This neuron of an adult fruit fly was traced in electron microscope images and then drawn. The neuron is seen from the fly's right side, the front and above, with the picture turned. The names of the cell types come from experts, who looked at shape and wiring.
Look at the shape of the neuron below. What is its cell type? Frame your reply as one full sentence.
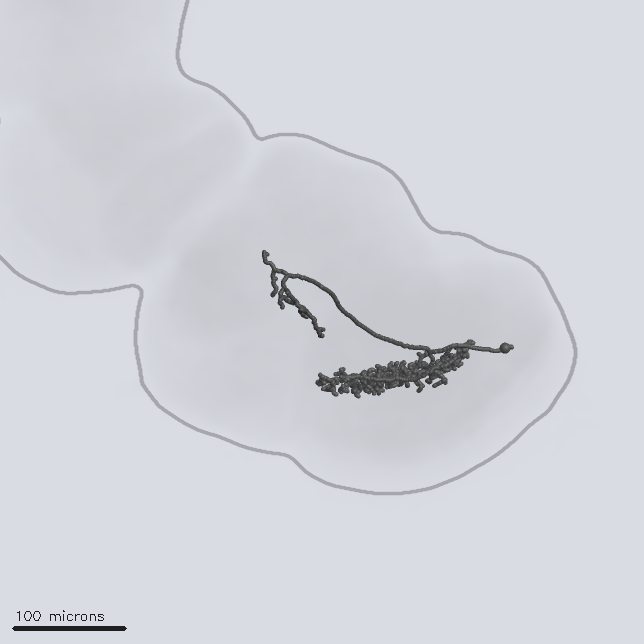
This neuron is recognized as the cell type LC19.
